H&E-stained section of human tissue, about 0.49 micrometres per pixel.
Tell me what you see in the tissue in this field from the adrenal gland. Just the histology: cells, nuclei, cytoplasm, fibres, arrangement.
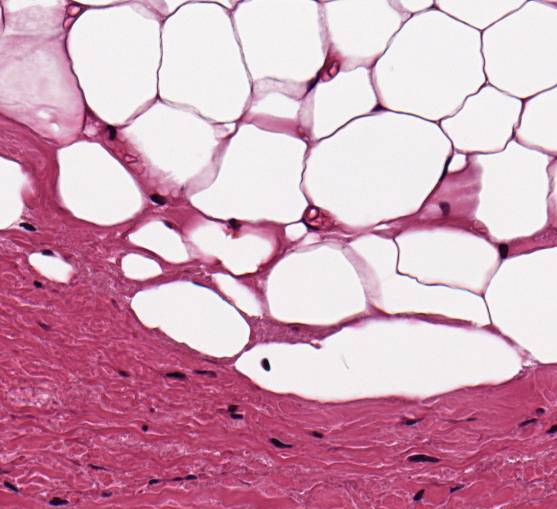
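Each adipocyte you see is a single large clear space, empty, with a thin pink membrane around it. In the upper part, small capillaries holding red blood cells sit in the thin septa between adipocytes. Lower down, wavy pink collagen bundles cross the field roughly horizontally. The nuclei in that dense fibrous tissue are sparse, dark and elongated.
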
